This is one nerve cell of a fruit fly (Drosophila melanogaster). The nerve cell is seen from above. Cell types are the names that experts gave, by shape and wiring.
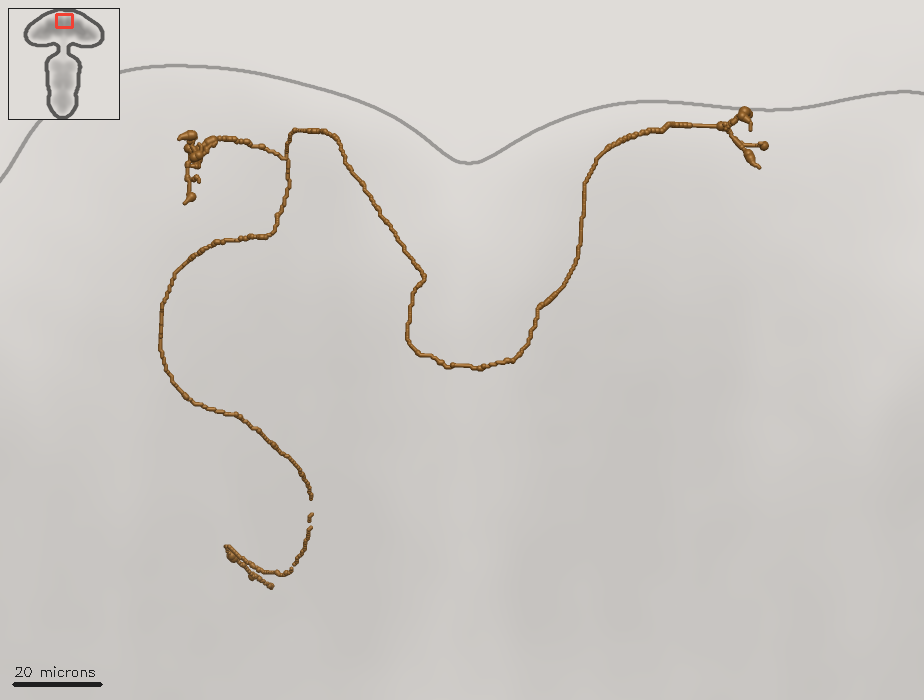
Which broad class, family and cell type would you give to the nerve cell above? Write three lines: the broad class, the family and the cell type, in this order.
sensory neuron entering the brain
class olfactory
ORN_VA7l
